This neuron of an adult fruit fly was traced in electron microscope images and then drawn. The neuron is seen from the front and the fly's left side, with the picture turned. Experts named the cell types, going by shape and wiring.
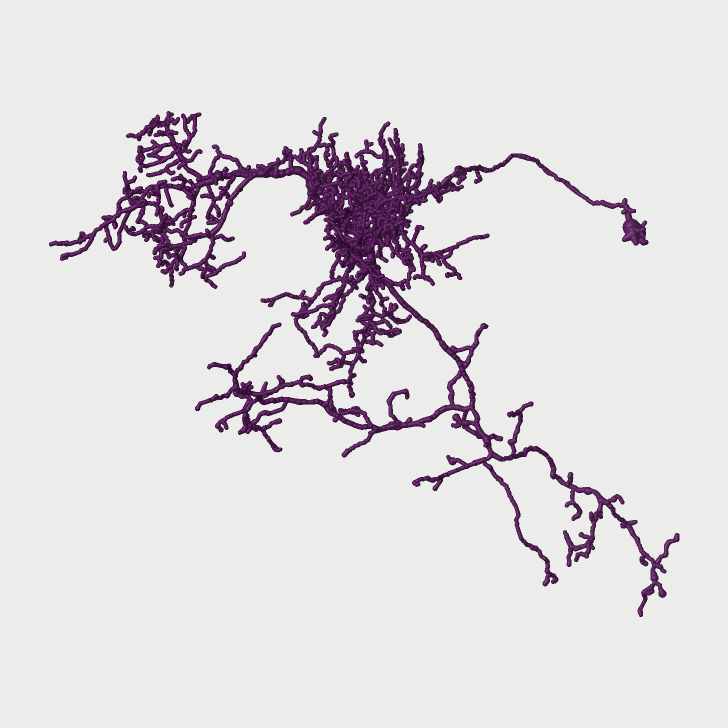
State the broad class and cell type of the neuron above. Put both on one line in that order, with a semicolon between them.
central-brain intrinsic neuron; PVLP114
